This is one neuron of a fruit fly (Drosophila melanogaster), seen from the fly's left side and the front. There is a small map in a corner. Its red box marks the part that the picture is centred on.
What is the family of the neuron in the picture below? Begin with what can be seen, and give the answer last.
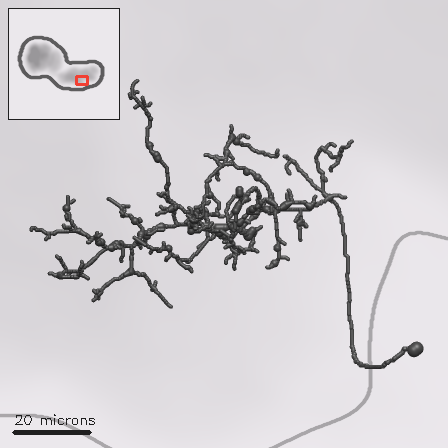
The cell body is at the lower right of the picture. By the scale bar it is about 100 microns wide in this view. Dozens of branch ends can be seen. It is a nerve-cord intrinsic neuron. The family is hemilineage 20A.22A.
